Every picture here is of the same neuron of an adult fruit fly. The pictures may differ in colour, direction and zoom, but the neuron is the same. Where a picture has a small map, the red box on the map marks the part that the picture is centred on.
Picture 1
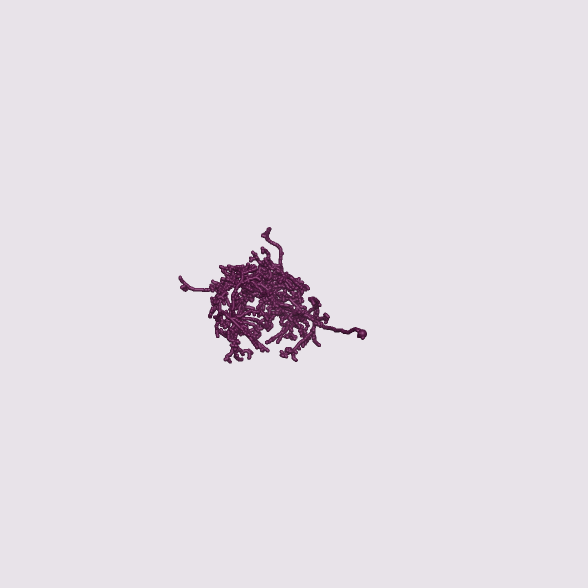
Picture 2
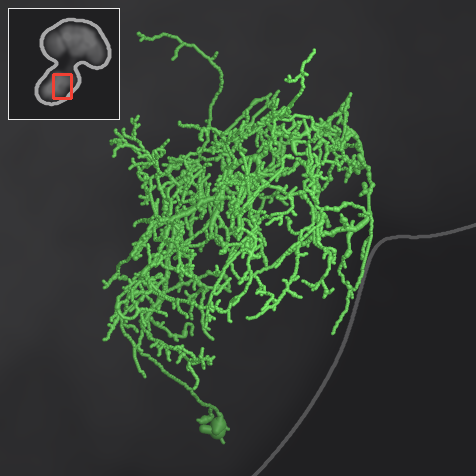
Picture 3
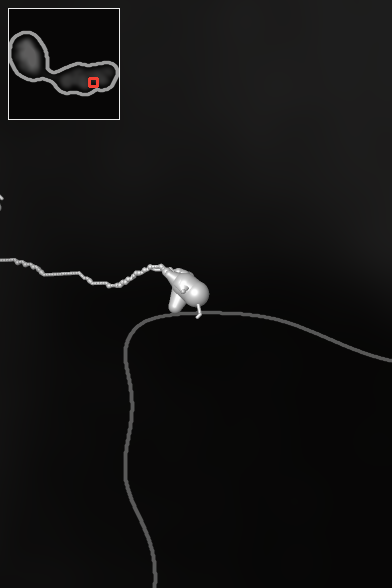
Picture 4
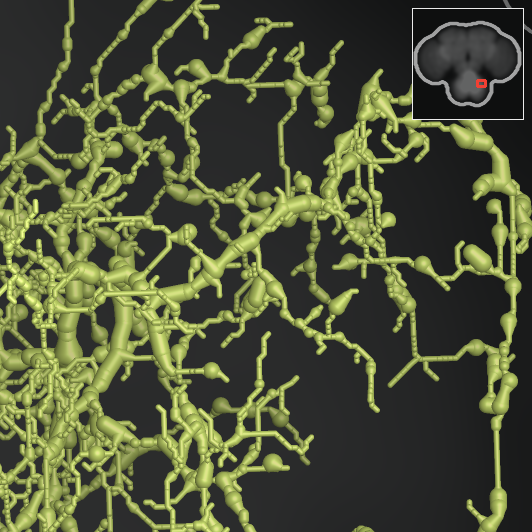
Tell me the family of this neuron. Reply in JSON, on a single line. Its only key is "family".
{"family": "hemilineage 21A"}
